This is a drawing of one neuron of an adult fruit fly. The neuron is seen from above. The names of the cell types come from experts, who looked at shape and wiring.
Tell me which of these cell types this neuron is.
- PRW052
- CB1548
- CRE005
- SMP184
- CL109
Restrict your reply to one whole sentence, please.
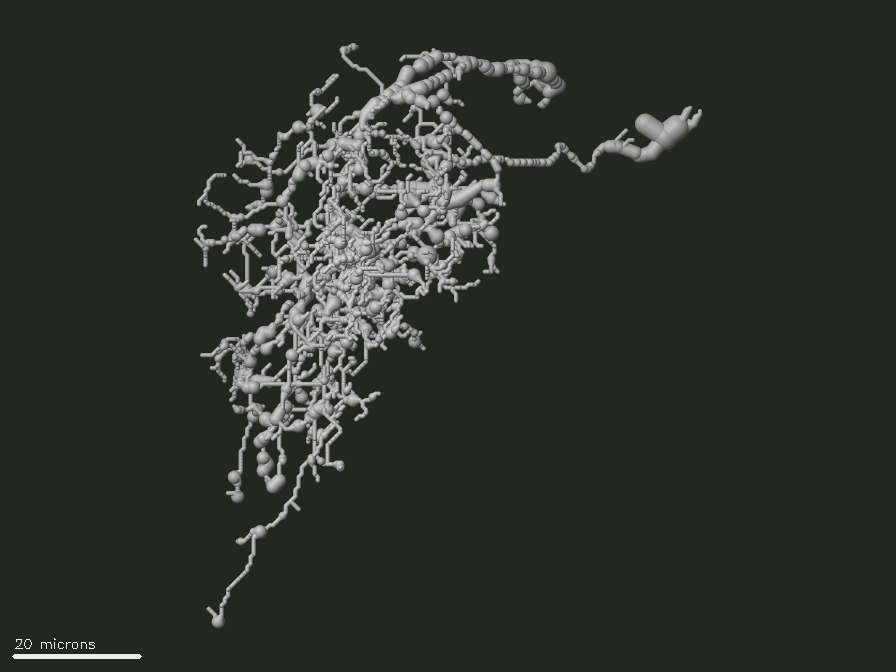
Belonging to the cell type PRW052 is this neuron.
